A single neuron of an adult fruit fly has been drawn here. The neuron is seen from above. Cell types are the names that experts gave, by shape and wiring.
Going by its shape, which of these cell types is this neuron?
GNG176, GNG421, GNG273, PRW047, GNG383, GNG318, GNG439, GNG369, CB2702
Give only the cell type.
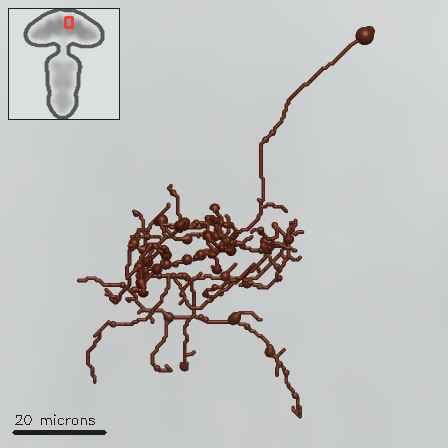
GNG383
